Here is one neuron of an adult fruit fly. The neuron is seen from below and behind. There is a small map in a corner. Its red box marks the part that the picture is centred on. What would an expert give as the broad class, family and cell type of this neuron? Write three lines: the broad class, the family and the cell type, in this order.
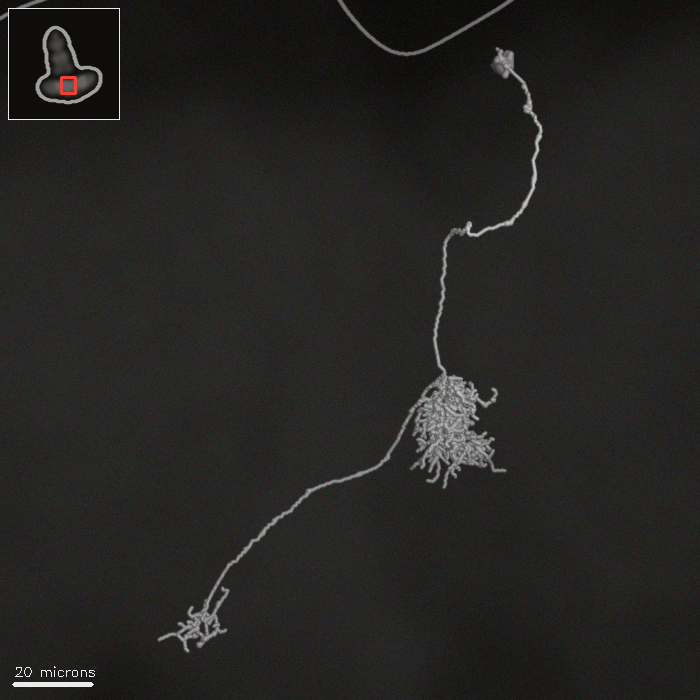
central-brain intrinsic neuron
class CX
EL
